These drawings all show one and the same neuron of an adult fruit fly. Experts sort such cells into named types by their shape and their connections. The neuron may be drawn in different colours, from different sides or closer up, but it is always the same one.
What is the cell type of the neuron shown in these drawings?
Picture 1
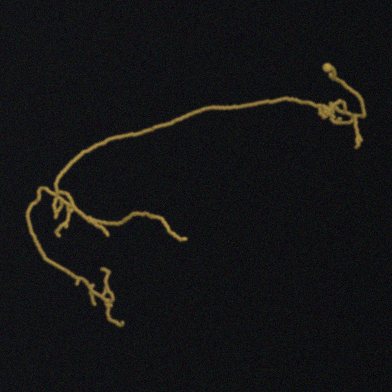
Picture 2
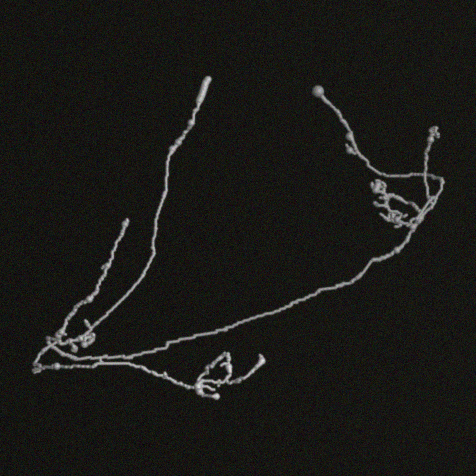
KCa'b'-m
